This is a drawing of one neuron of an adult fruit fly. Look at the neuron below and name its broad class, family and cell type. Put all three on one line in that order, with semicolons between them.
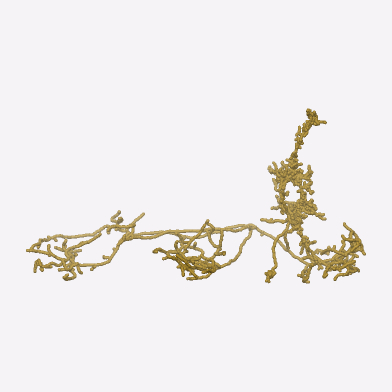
nerve-cord intrinsic neuron; hemilineage 12A; IN12A001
